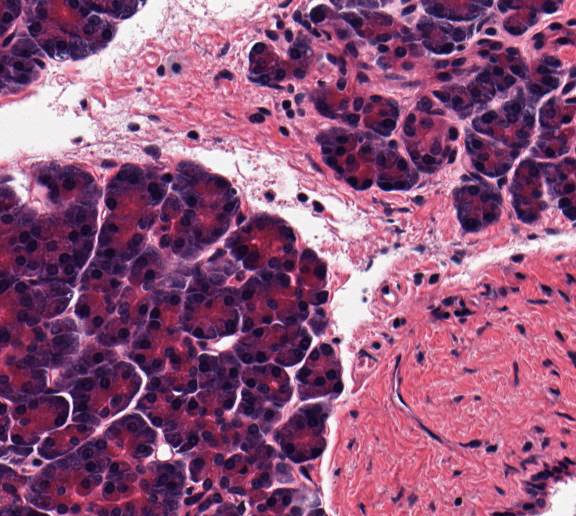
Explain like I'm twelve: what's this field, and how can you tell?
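Exocrine pancreas. Acinar lobules occupy left half and upper right, divided by a loose connective tissue band running from upper left toward centre. Nuclei toward outer edge of each acinus; basal cytoplasm purple, apical cytoplasm pink-red.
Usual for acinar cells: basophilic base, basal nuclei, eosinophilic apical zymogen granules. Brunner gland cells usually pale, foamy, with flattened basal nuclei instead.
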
